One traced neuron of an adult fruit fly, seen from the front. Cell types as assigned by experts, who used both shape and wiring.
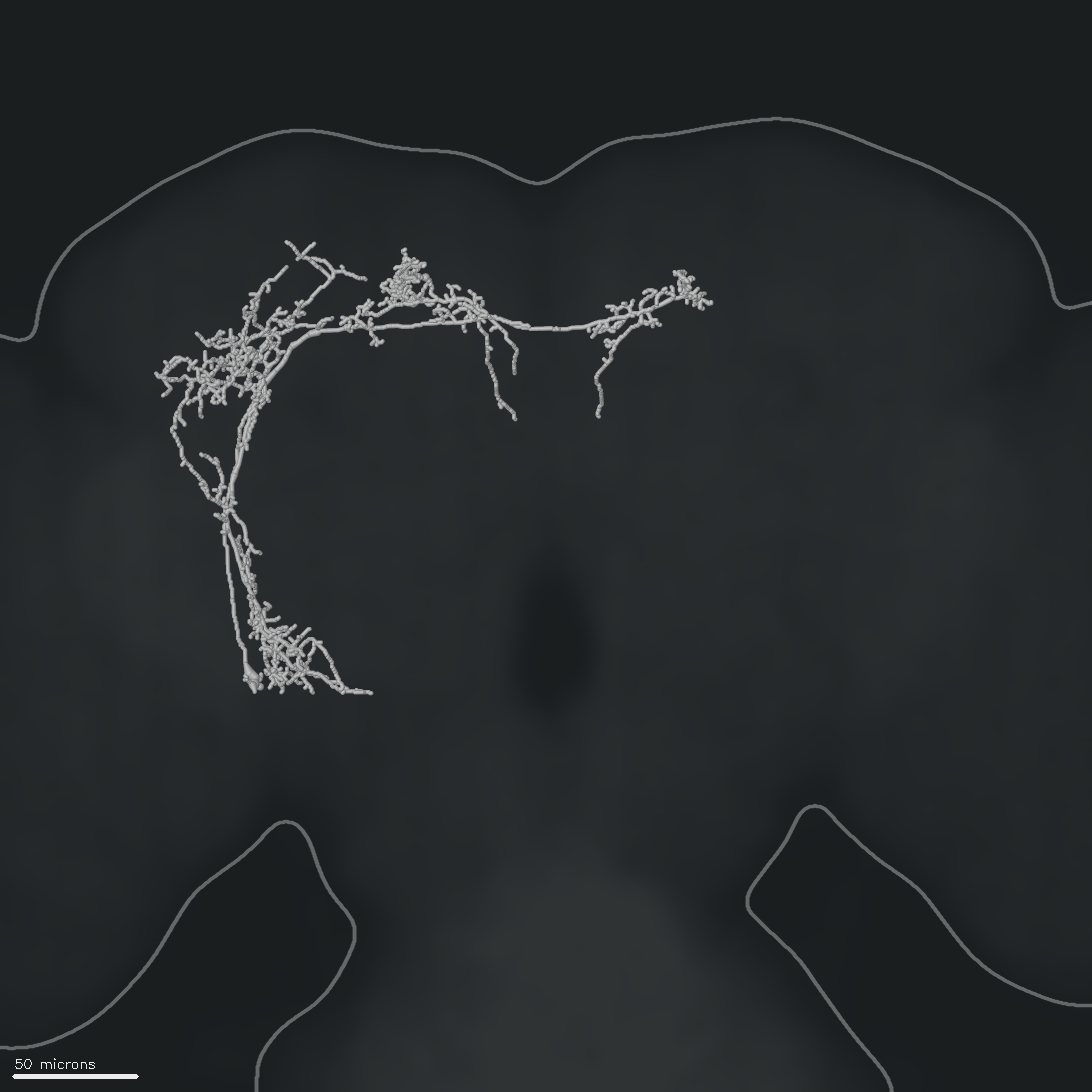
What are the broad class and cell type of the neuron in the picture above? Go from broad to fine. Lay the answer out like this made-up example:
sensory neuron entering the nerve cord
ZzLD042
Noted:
central-brain intrinsic neuron
PLP247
